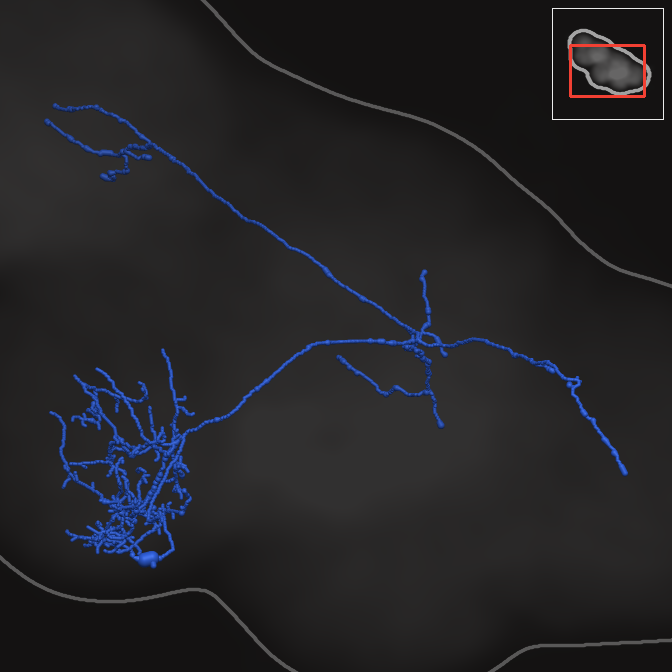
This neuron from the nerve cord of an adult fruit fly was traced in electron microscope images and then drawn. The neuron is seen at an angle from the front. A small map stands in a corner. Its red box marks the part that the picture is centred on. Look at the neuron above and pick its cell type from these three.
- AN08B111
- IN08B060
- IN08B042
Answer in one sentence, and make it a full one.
The neuron is a member of cell type IN08B060.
